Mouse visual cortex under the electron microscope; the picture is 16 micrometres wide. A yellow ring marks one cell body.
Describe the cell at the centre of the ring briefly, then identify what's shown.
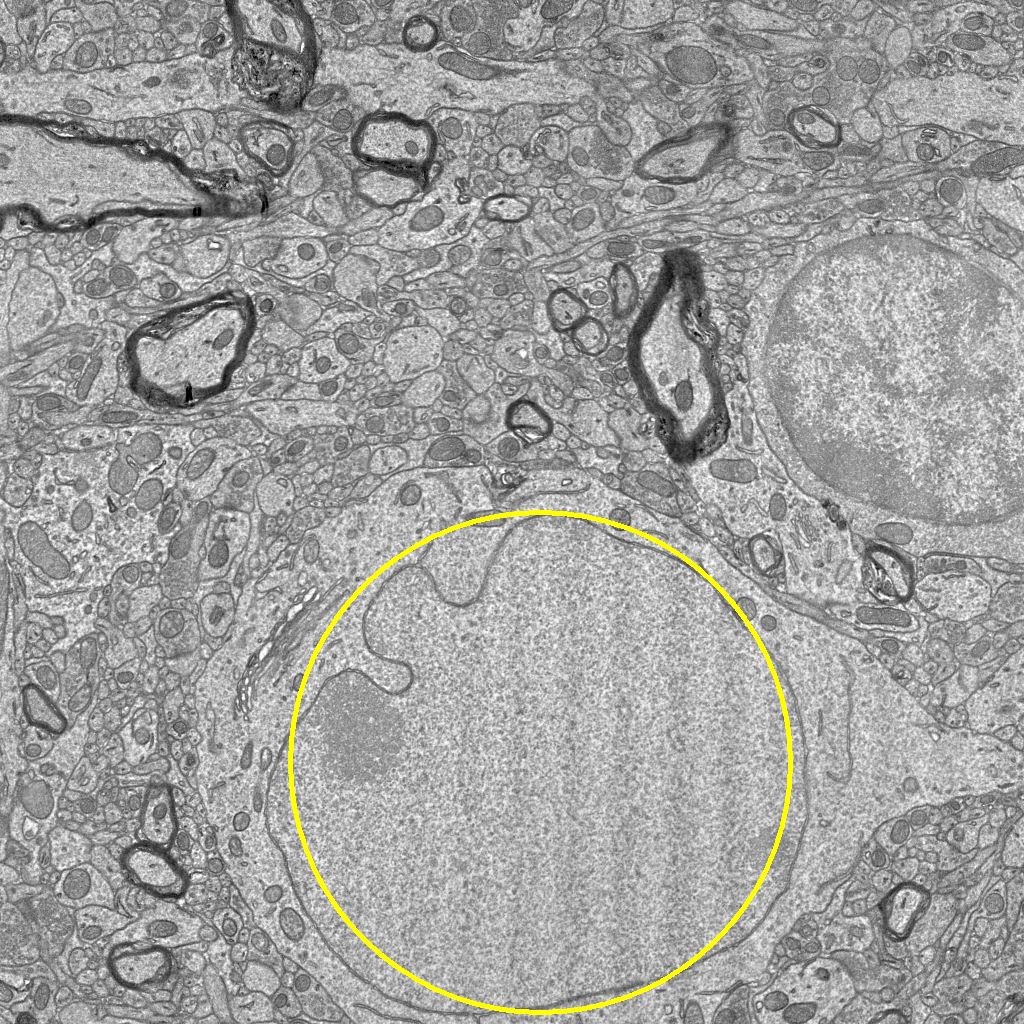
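A large, roughly round nucleus fills nearly the whole ring. Its chromatin is pale and finely dispersed, and no dark band lines the envelope. Faint vertical streaks cross the nucleus. The surrounding cytoplasm shows no dark dense bodies. This is an excitatory neuron.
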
